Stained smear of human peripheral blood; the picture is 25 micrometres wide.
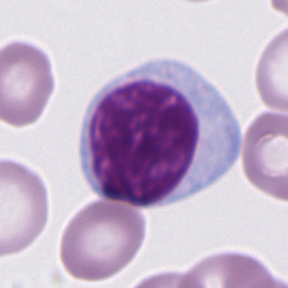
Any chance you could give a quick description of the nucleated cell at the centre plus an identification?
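Looking at the edge first, it is smooth and rounded. Then the nucleus: a single round to oval mass, with no lobes. The cytoplasm is pale blue, and I find no distinct granules in it. This one is a typical lymphocyte.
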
